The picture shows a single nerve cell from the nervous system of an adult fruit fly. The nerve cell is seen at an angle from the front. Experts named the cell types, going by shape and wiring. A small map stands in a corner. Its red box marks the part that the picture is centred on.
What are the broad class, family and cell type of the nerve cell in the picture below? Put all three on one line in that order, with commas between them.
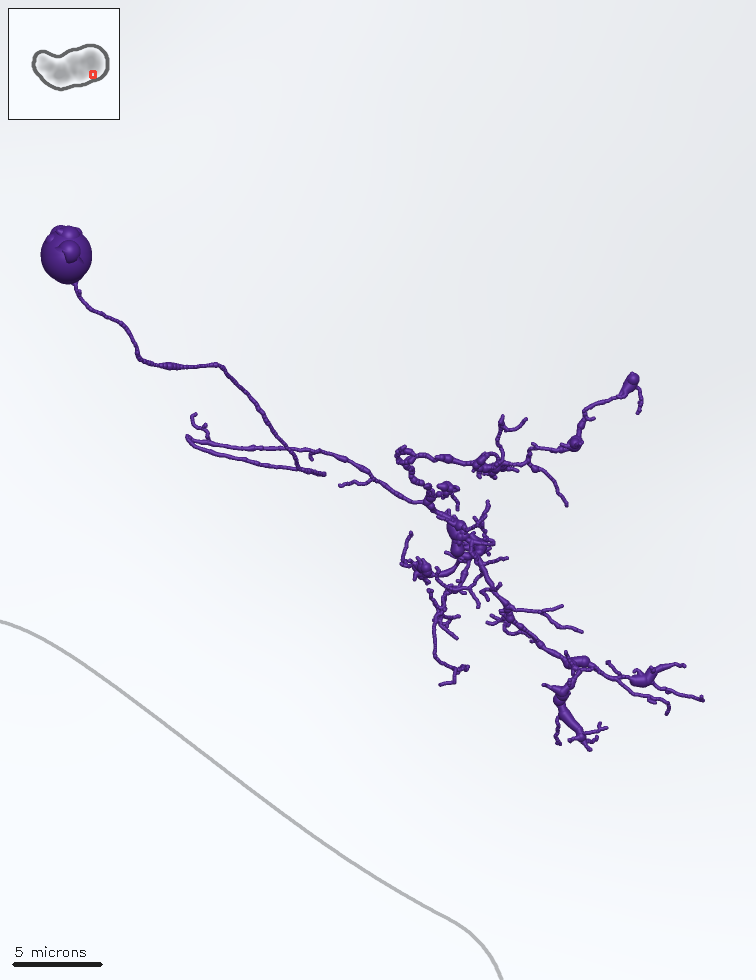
optic-lobe intrinsic neuron, Dm, Dm2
